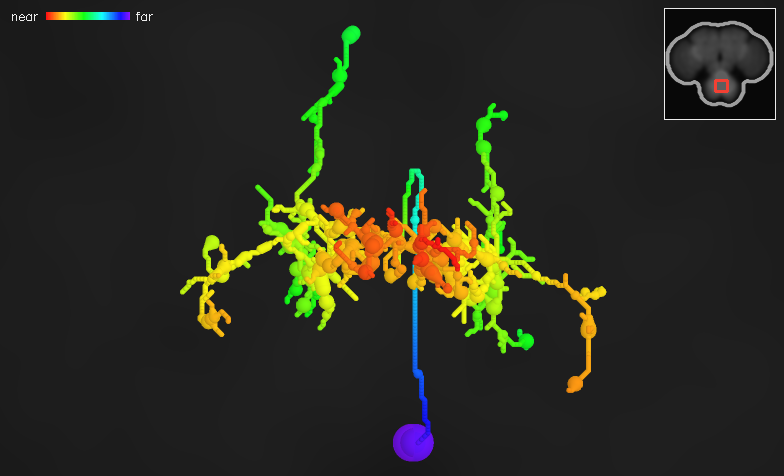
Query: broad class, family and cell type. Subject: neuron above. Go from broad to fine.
nerve-cord intrinsic neuron; hemilineage 00A; IN00A058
